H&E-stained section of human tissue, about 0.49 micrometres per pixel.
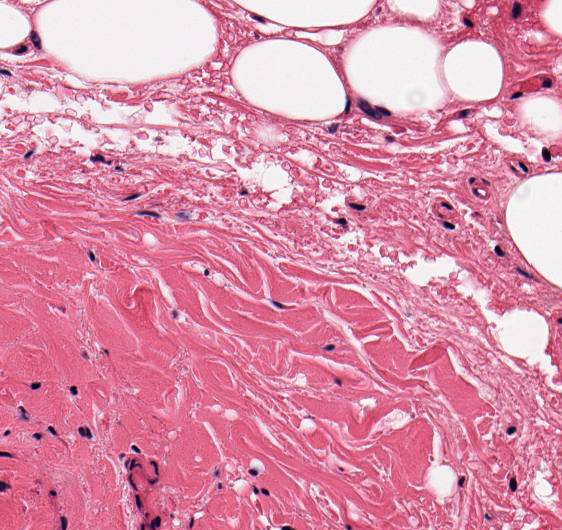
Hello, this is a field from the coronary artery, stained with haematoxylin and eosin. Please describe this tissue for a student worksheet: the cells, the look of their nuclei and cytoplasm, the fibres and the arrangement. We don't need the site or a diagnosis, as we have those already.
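Along the top I see fat, its cells large, empty, rounded spaces with thin pink rims and flattened nuclei at their edges. Below, filling the lower half, is dense collagenous connective tissue in thick, wavy, deeply eosinophilic bundles. Nuclei there are sparse, small and dark, mostly elongated, scattered singly.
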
